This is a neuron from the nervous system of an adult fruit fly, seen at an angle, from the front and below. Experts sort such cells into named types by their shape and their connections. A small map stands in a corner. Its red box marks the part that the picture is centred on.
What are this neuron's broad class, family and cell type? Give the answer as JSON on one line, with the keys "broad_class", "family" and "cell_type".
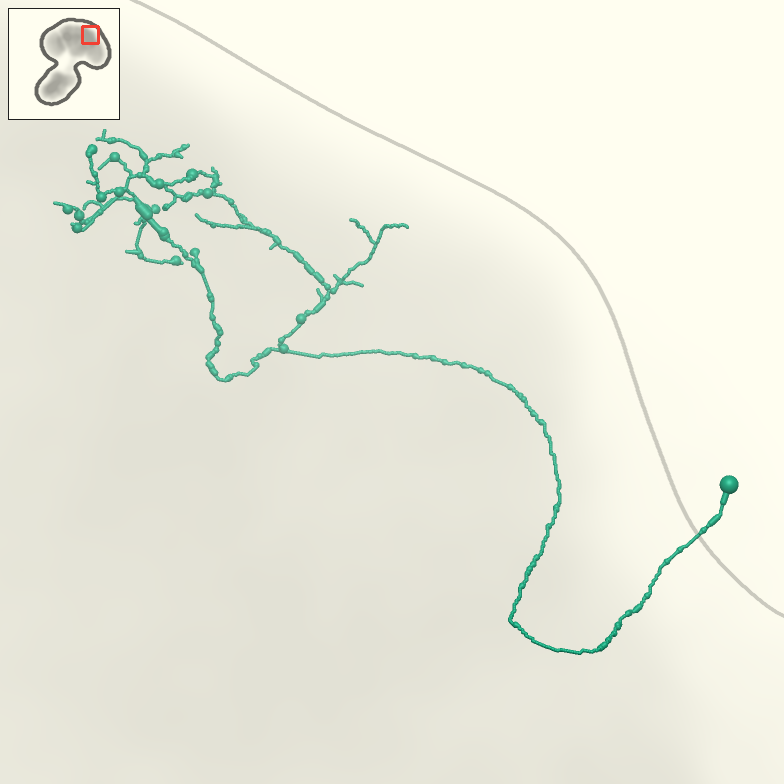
{"broad_class": "central-brain intrinsic neuron", "family": "hemilineage SLPav2", "cell_type": "CB4138"}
